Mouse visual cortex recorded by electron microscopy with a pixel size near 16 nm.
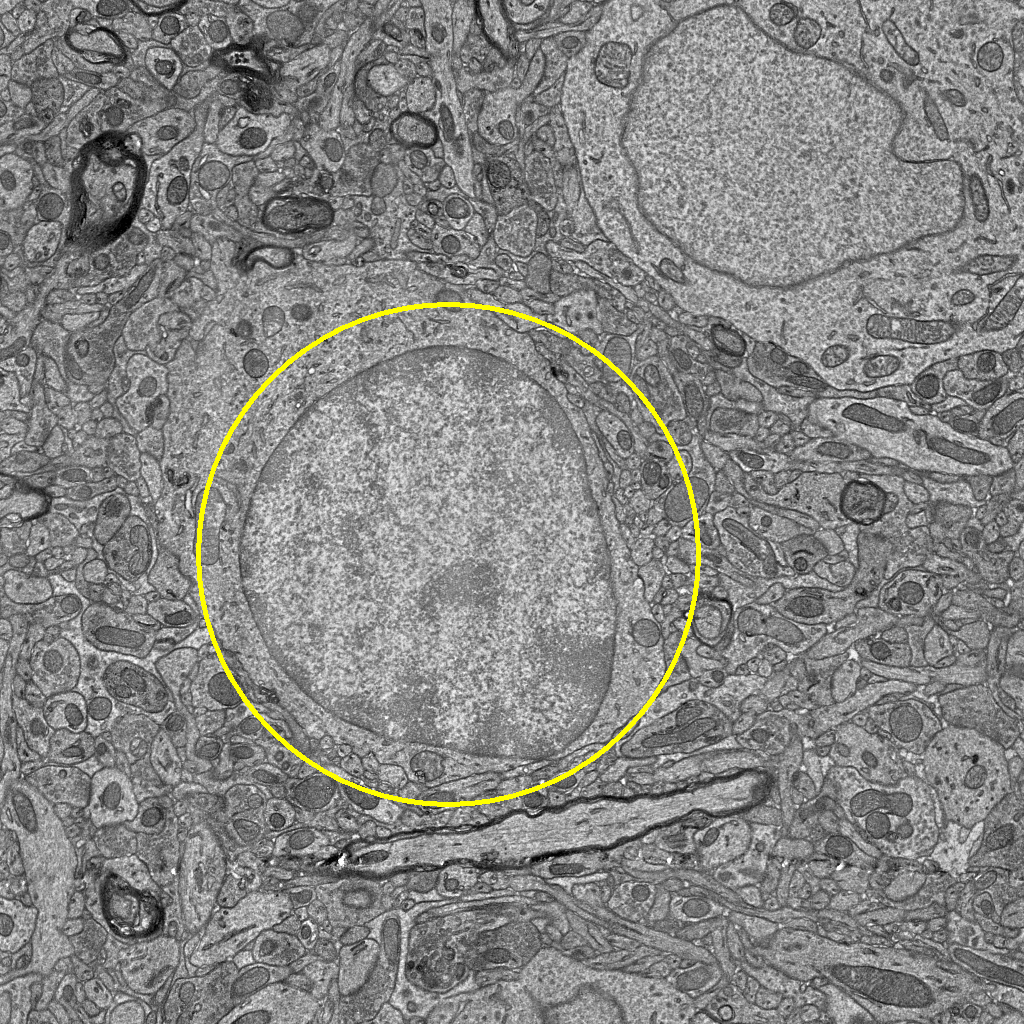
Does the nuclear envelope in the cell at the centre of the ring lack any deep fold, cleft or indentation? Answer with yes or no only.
Yes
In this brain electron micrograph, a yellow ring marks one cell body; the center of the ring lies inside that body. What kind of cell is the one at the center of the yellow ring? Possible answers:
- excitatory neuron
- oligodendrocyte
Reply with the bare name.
oligodendrocyte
